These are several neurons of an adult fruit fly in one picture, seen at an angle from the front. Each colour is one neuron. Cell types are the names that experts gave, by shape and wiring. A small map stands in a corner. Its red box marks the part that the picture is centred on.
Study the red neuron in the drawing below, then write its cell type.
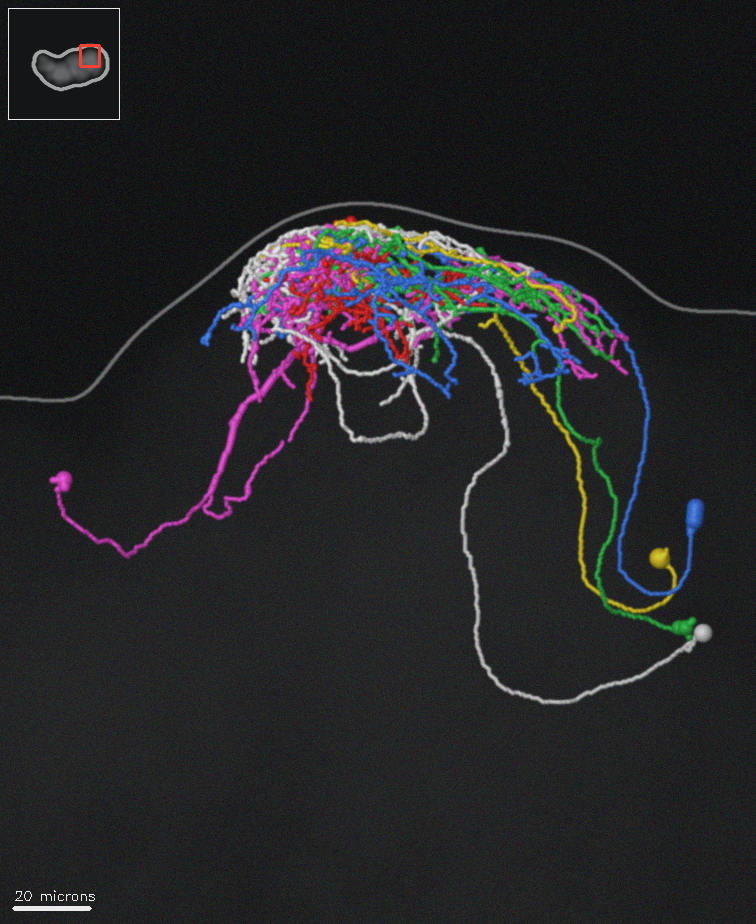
CB1281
